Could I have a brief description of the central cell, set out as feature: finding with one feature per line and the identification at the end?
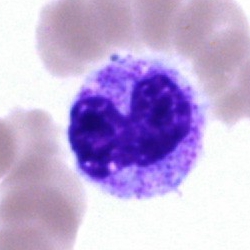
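Shape: roughly round, smooth outline
Chromatin: dark purple, coarsely clumped
Granules: fine, pink-purple, scattered through the cytoplasm
Surroundings: red cells lying close against the upper edge
Cell: band neutrophil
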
